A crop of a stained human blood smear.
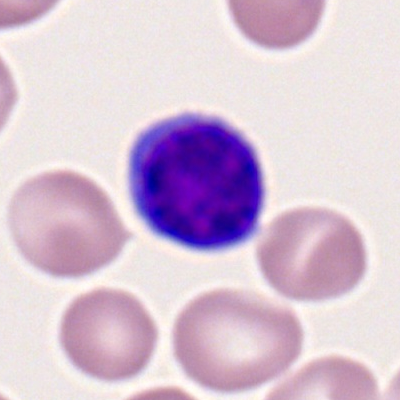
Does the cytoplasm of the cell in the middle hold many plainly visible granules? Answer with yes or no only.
No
